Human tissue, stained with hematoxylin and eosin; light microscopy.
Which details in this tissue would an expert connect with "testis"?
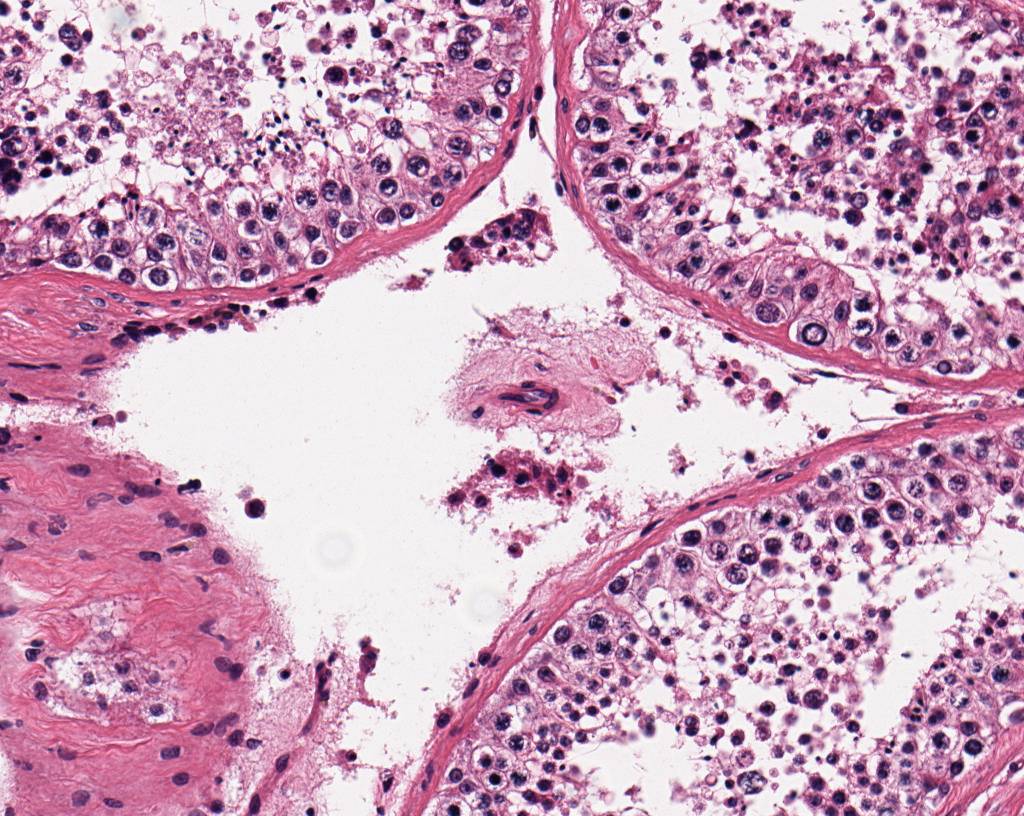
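Going through this field against the name testis, the first item is the tubules: their curved profiles occupy the top left, top right and lower right. Second, each tubule is lined by an epithelium many cells deep rather than by a single layer.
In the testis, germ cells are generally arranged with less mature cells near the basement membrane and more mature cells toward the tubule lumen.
Third, large round cells with coarse, dark, clumped chromatin lie in the middle layers of the linings, best seen in the top right tubule, while small, very dark, condensed nuclei crowd toward the inner free surface of the top left tubule.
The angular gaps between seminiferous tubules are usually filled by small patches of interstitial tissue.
Last, and set against that, the centre of this field between the tubules is a pale space.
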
